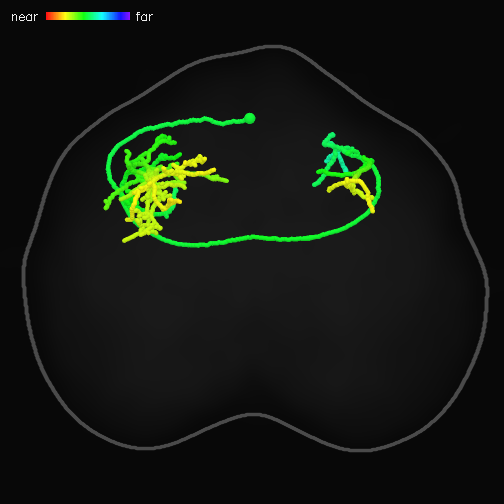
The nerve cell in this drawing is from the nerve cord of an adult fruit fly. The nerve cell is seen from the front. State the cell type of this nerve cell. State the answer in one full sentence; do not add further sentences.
Under the cell type IN19B071 falls this nerve cell.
